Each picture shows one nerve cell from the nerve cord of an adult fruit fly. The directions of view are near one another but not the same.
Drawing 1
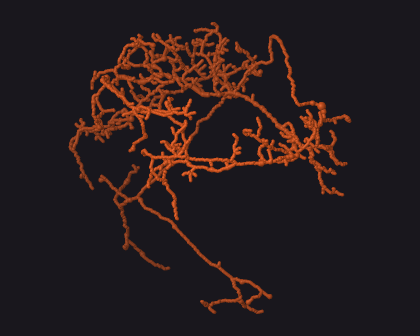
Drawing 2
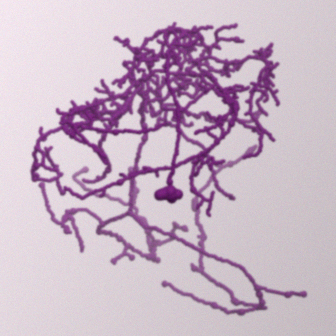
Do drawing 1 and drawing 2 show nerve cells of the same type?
no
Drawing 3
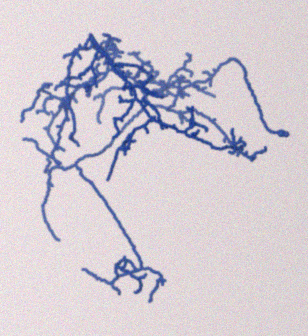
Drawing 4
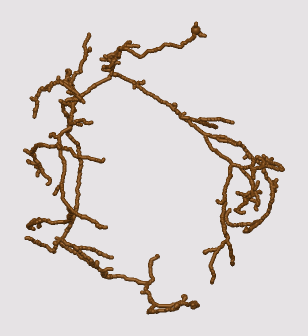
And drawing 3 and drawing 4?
no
